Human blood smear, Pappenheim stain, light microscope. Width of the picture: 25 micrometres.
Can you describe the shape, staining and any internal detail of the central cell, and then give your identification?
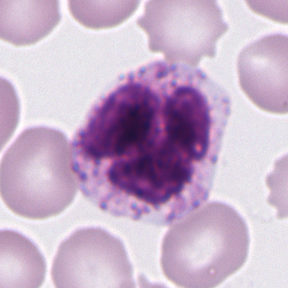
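Several lobes make up the nucleus, which fills most of the middle of the cell. Chromatin dark purple, coarsely clumped. Cytoplasm very pale, faint bluish-lilac tint. Basophil.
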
